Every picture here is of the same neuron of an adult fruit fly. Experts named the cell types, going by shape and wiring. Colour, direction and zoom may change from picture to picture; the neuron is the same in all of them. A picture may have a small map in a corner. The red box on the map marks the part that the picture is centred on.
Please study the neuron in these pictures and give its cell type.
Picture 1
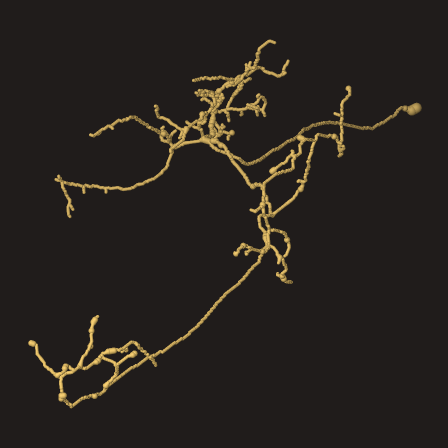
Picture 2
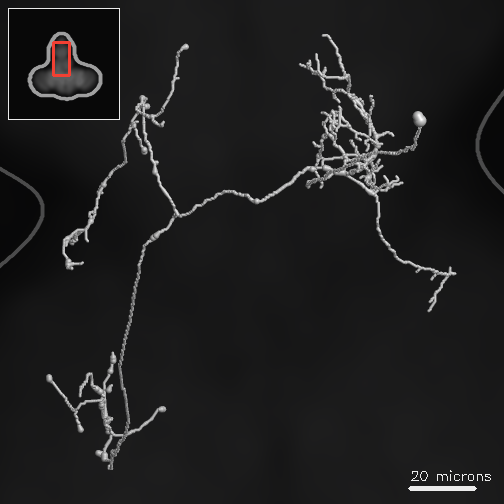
IN07B083_d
